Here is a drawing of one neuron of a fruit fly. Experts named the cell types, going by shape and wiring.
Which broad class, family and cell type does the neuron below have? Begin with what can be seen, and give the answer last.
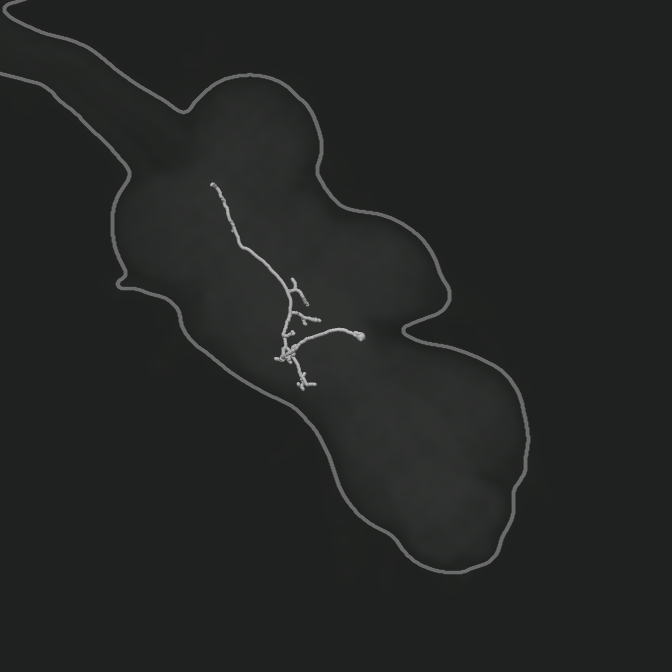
It lies in the nerve cord. The cell body can be seen in the middle of the picture. This is a nerve-cord intrinsic neuron. Its family is hemilineage 06A. Its cell type is IN06A011.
